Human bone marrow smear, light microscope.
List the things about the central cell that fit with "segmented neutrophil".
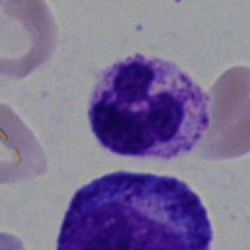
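Two features here fit a segmented neutrophil, beginning with the nuclear chromatin, which is dense, dark purple and coarsely clumped.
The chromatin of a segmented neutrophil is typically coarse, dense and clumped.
The second is the cytoplasm, which is pale pinkish-lilac.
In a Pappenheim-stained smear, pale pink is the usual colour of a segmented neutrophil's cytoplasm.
The cell also has a roughly round outline, and no nucleolus is visible in the nucleus.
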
